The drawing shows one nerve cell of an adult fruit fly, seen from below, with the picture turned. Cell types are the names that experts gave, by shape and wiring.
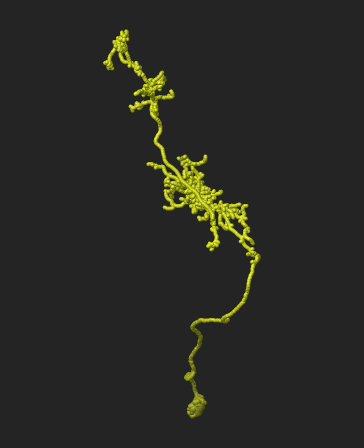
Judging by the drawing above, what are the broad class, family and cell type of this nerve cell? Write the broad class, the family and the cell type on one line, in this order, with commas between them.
optic-lobe intrinsic neuron, Mi, Mi4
